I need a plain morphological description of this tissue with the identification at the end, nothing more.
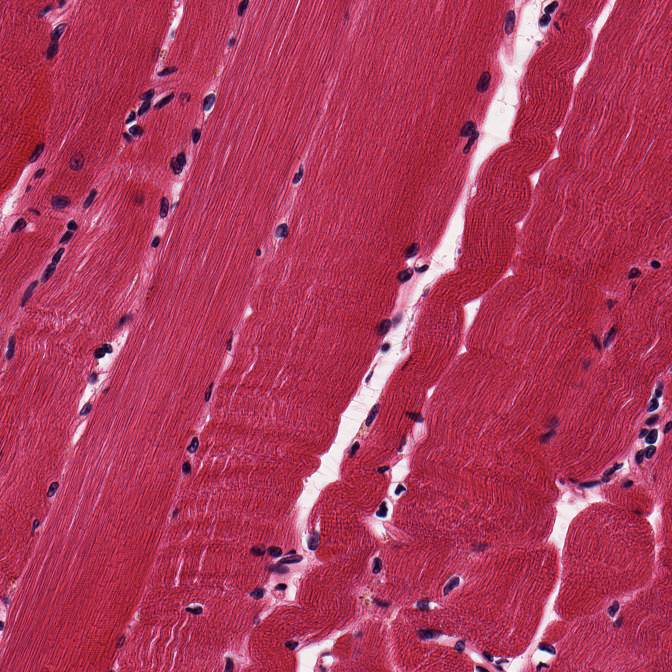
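See how the long, parallel muscle fibres cross the whole field on a diagonal, from lower left to upper right. The dark, elongated nuclei sit at the edges of the fibres, not in their centres. The cytoplasm is deeply and evenly eosinophilic, a strong red-pink. Over on the right, the fibres take on wavy, scalloped outlines. This is skeletal muscle.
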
